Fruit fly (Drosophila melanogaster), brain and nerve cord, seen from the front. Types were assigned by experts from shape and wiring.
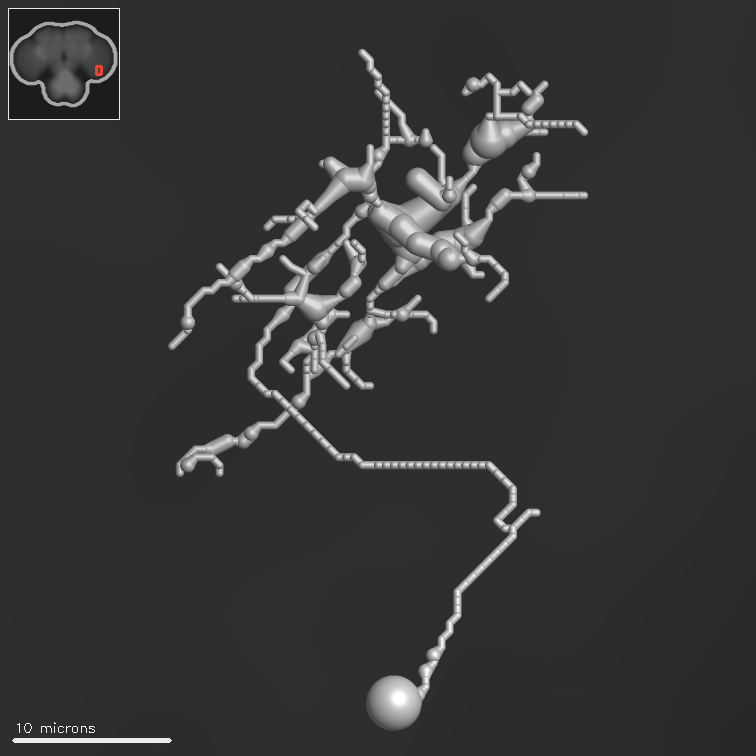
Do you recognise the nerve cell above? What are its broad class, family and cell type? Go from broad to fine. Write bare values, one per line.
optic-lobe intrinsic neuron
Dm
Dm8a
